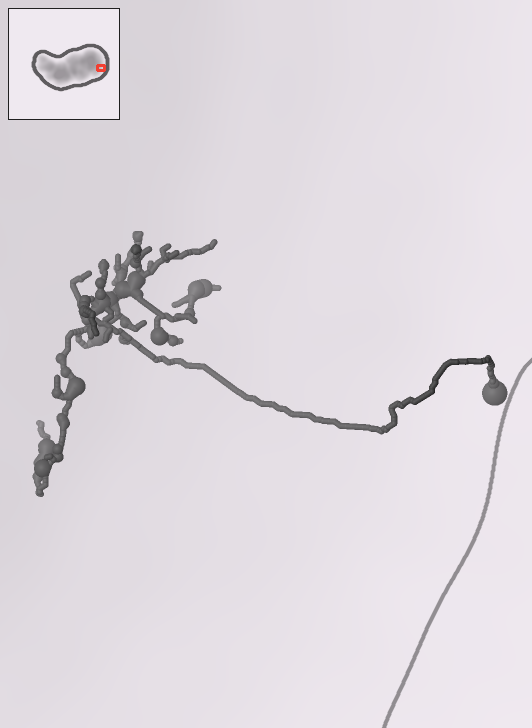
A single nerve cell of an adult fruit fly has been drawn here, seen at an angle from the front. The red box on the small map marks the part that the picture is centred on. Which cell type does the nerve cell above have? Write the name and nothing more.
Cm2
